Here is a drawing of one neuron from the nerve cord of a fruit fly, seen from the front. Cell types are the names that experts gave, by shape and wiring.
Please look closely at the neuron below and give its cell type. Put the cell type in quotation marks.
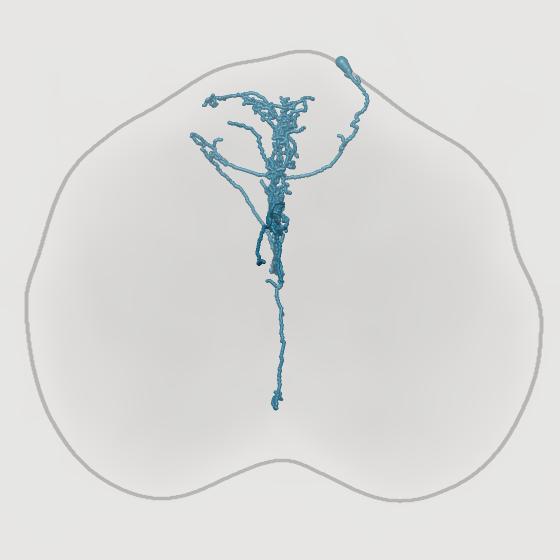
"ANXXX202"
